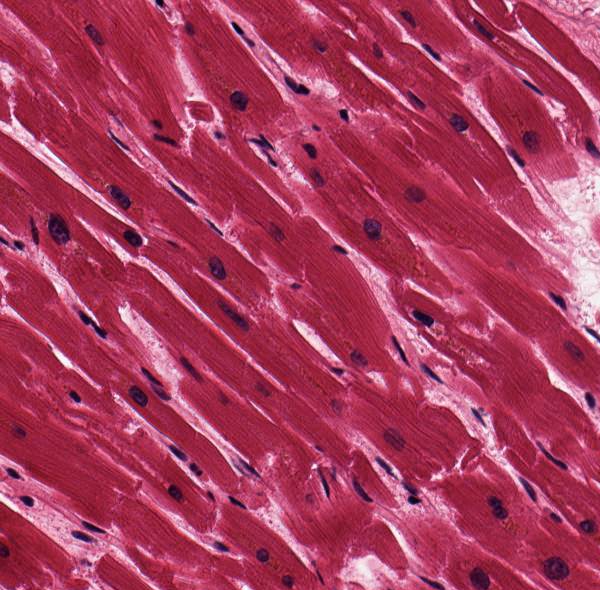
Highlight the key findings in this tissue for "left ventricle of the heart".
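Item one, arrangement: muscle fibres run in parallel across the whole field, diagonally from upper left to lower right. Item two, branching: fibres divide and join neighbouring fibres, and this fits left ventricle of the heart.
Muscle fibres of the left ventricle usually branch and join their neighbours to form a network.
Item three, nuclei of the muscle cells: oval, placed centrally within the fibres. Item four, the clefts: slender, dark, elongated nuclei lie in the narrow spaces between fibres. Nothing among these four items sets the field apart from left ventricle of the heart.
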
